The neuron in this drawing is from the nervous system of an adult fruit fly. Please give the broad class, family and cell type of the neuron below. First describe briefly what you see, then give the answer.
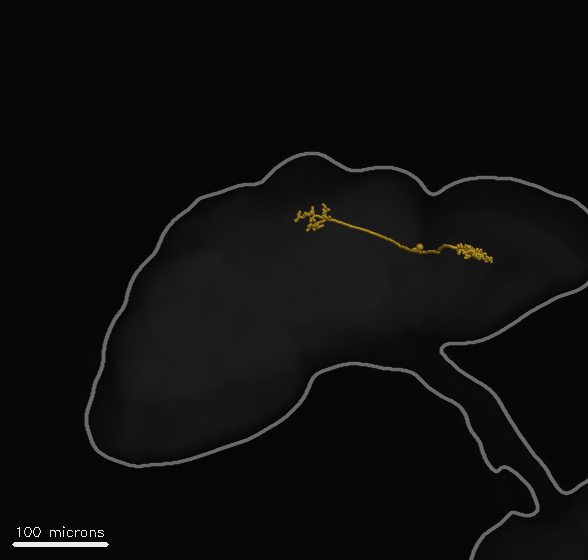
It is in the brain and does not reach the nerve cord. Its cell body lies on the right of the picture. By the scale bar it is about 200 microns wide in this view. It is a visual projection neuron. Its family is hemilineage VPNd2. Its cell type is LC10a.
